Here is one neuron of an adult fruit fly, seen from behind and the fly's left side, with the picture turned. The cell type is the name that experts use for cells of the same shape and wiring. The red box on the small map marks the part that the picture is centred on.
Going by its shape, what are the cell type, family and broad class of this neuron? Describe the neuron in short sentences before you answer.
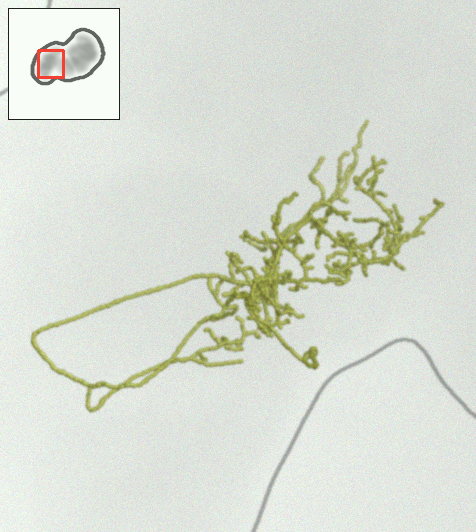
The picture shows dozens of branch ends. In this view it is wider than it is tall. The cell type is AN19B046. Its family is hemilineage 19B. Its broad class is ascending neuron.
